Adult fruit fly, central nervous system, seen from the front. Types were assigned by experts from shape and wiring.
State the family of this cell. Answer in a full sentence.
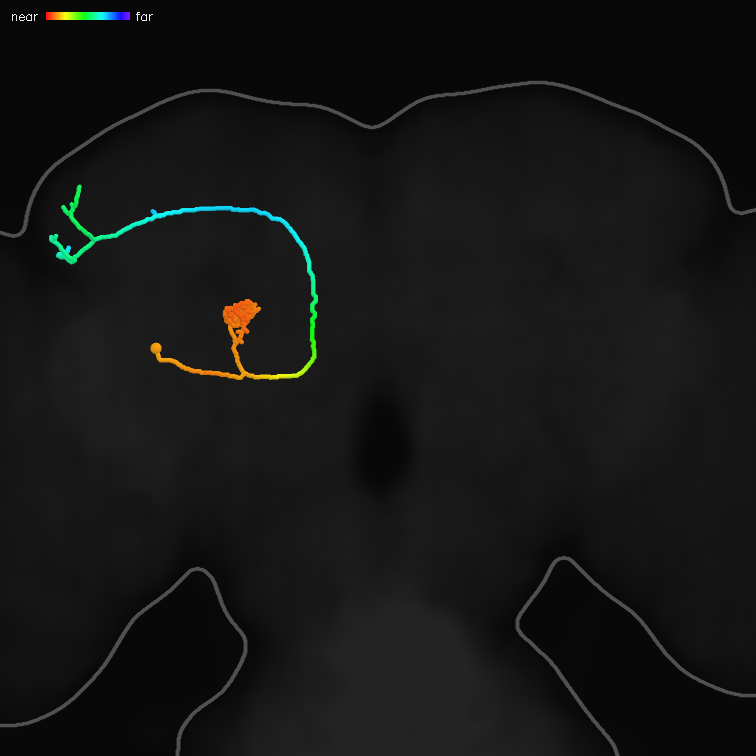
The family is hemilineage ALl1_ventral.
